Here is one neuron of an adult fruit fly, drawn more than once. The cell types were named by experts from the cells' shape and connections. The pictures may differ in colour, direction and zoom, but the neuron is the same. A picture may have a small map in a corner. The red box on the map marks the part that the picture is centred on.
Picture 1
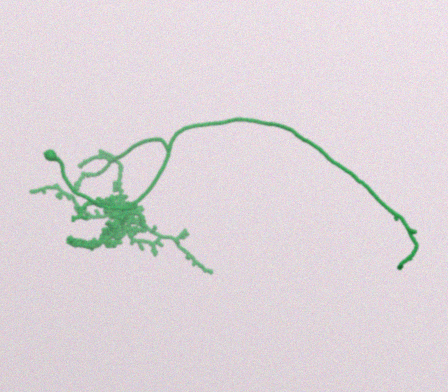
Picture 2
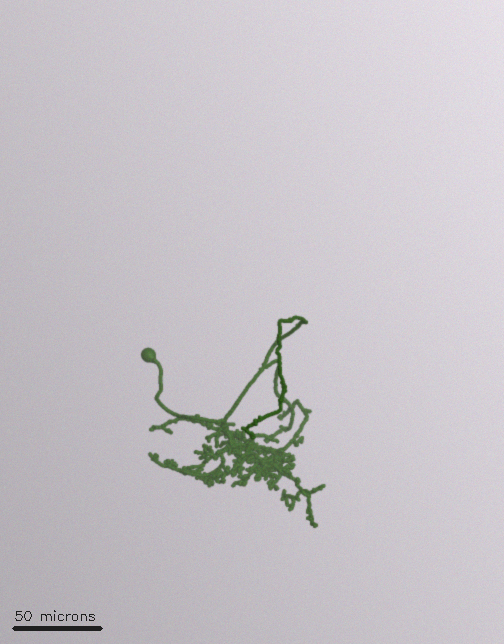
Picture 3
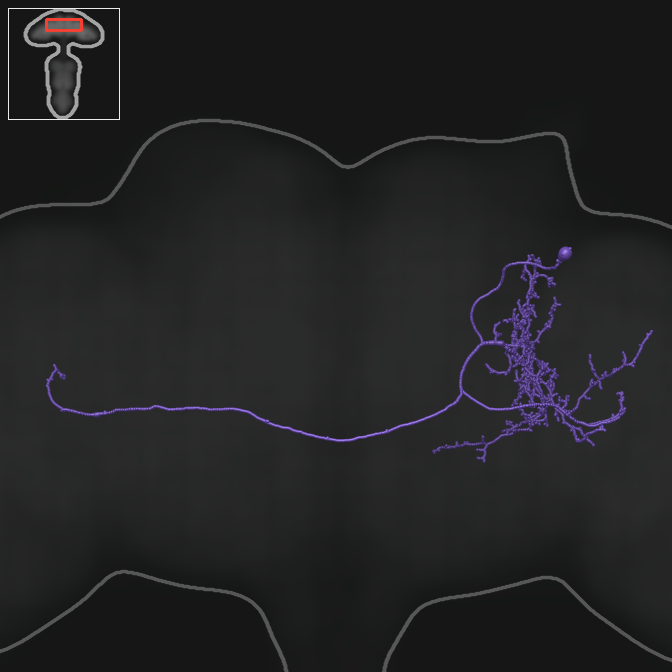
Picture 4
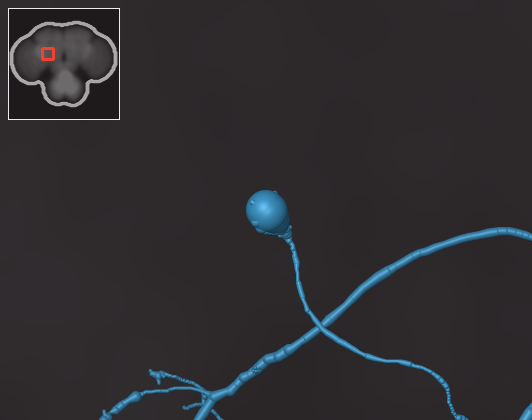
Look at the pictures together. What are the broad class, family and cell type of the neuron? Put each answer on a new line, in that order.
central-brain intrinsic neuron
hemilineage ALl1_ventral
AMMC034_a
